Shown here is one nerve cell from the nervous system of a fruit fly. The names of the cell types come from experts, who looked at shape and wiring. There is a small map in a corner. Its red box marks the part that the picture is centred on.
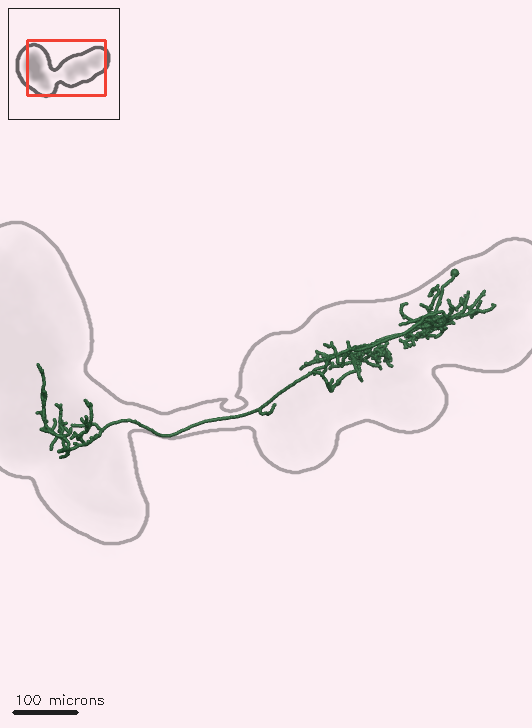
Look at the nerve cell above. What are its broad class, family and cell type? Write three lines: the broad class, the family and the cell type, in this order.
ascending neuron
hemilineage 19B
AN19B028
